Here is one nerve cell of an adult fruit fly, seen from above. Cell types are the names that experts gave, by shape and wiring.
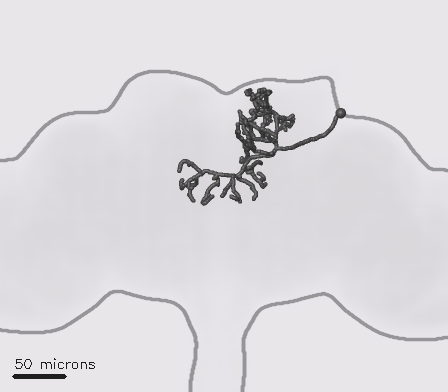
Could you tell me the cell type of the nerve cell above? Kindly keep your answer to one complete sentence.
It is FB5V_c that names the cell type of this nerve cell.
